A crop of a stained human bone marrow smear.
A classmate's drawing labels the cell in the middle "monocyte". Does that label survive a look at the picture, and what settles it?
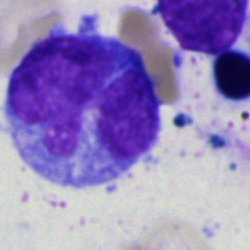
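Deeply notched from below, the nucleus takes a horseshoe shape.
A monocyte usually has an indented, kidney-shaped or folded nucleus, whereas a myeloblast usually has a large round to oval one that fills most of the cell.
The name monocyte fits, and this nuclear shape speaks for monocyte and against blast. The chromatin is dark purple with a mottled, patchy texture. A pale red cell presses against the upper right edge of the cell.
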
